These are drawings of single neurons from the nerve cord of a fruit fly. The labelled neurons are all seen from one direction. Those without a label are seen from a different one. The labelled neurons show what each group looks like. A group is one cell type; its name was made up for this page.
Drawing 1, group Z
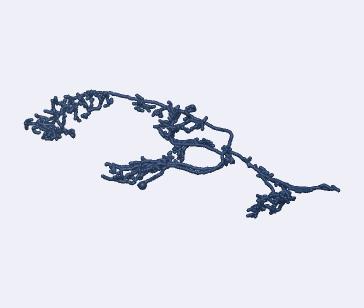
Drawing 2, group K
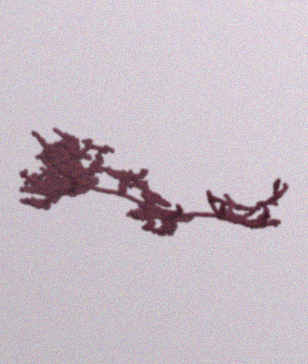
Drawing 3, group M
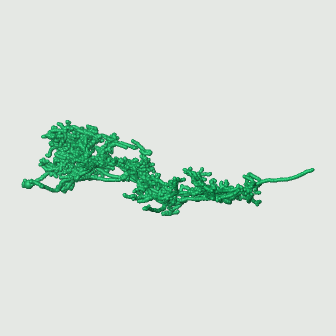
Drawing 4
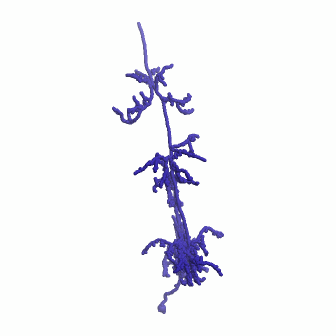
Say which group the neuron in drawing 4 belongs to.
group K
